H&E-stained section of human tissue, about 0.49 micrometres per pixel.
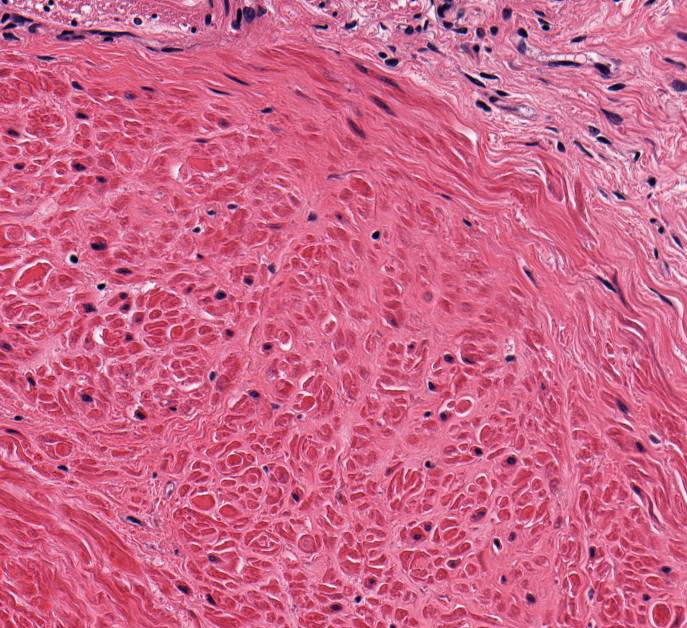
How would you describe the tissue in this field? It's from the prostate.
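Cross-cut muscle cells form small, rounded to polygonal profiles that stain pink. Thin clear spaces separate many of these profiles from one another. Along the upper right edge of the bundle, fibres run lengthwise as wavy bands that curve around it. The nuclei within these lengthwise bands are elongated and spindle-shaped.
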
